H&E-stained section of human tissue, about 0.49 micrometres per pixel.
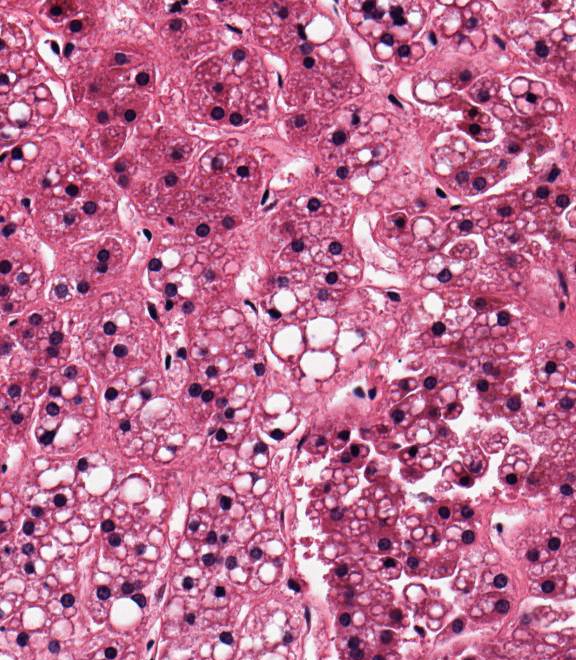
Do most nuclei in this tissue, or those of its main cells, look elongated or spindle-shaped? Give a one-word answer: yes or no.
No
